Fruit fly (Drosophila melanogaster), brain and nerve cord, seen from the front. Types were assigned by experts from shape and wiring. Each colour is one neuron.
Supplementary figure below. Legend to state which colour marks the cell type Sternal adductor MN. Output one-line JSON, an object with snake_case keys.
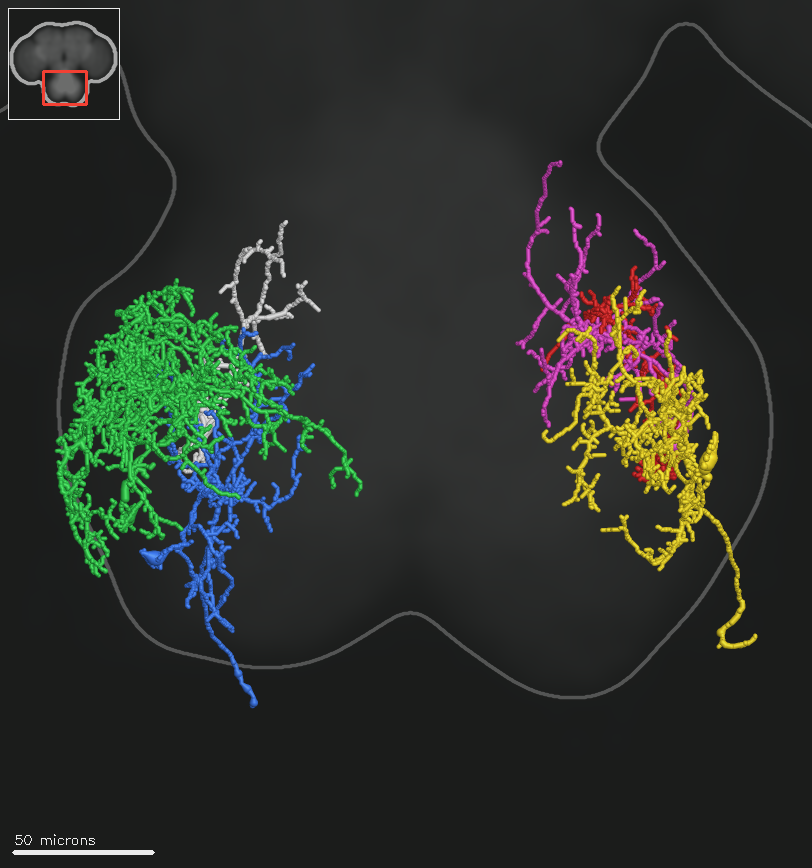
{"colour": "blue"}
